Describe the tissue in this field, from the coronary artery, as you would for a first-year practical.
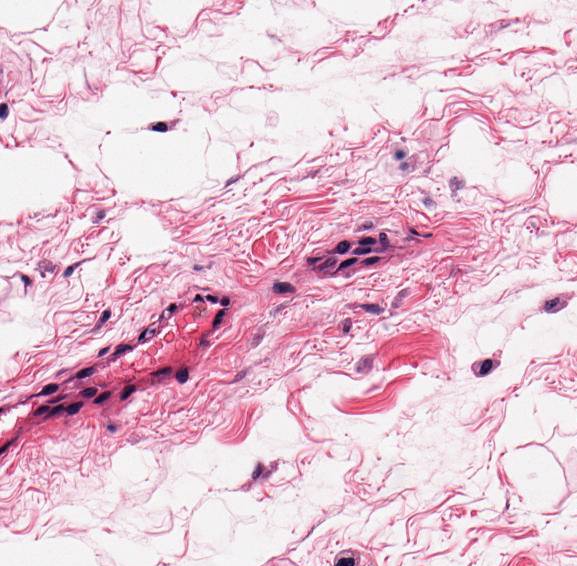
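The field consists of loose, delicate, wavy pink fibres separated by many clear spaces. Dark, elongated nuclei lie lengthwise in the wall of the diagonal vessel. Away from the vessels, cells are sparse, with only scattered single oval or spindle nuclei. Below the centre, a few thicker, smooth bundles of collagen stain deep pink.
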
